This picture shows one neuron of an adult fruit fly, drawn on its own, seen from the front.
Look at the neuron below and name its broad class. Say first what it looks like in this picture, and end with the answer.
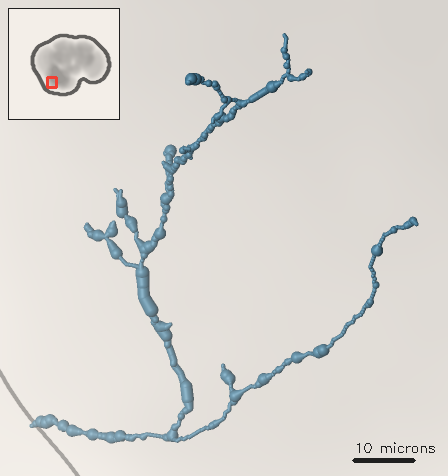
No cell body is drawn. By the scale bar it is about 70 microns tall in this view. This is a sensory neuron entering the nerve cord.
